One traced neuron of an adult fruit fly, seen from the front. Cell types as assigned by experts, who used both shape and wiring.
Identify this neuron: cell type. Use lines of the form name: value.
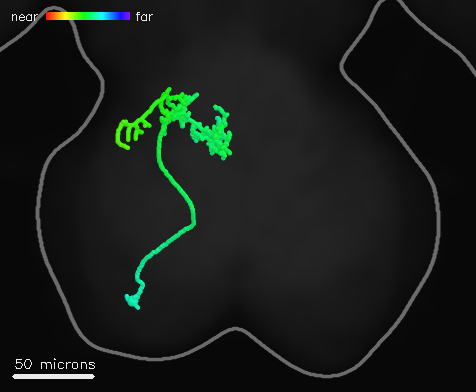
cell type: IN03B060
